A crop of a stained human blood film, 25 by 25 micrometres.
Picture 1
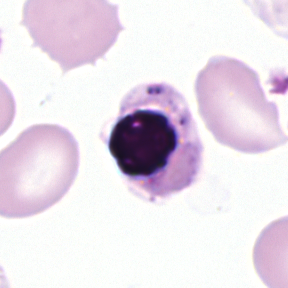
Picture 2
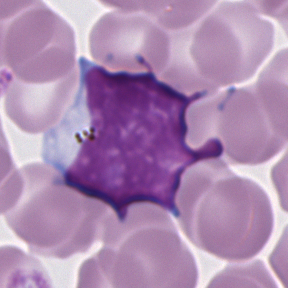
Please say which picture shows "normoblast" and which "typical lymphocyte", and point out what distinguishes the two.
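As I read them, picture 1 is the normoblast and picture 2 the typical lymphocyte. First the cytoplasm: pale greyish-pink in picture 1, pale blue in picture 2.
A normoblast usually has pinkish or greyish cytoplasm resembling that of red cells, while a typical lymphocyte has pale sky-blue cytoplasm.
Next the nucleus in picture 1: very dark purple, nearly black, with little internal detail, round in outline and about 6 micrometres across.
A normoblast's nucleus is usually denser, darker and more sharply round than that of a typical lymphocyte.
Picture 1's nucleus fills about 40% of a cell about 10 by 8 micrometres; in picture 2 the nucleus fills most of the cell. The layout differs too: in picture 1 the nucleus lies toward the left, leaving broad cytoplasm on the right and a thin left rim; in picture 2 the visible cytoplasm lies mainly left of the nucleus.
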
